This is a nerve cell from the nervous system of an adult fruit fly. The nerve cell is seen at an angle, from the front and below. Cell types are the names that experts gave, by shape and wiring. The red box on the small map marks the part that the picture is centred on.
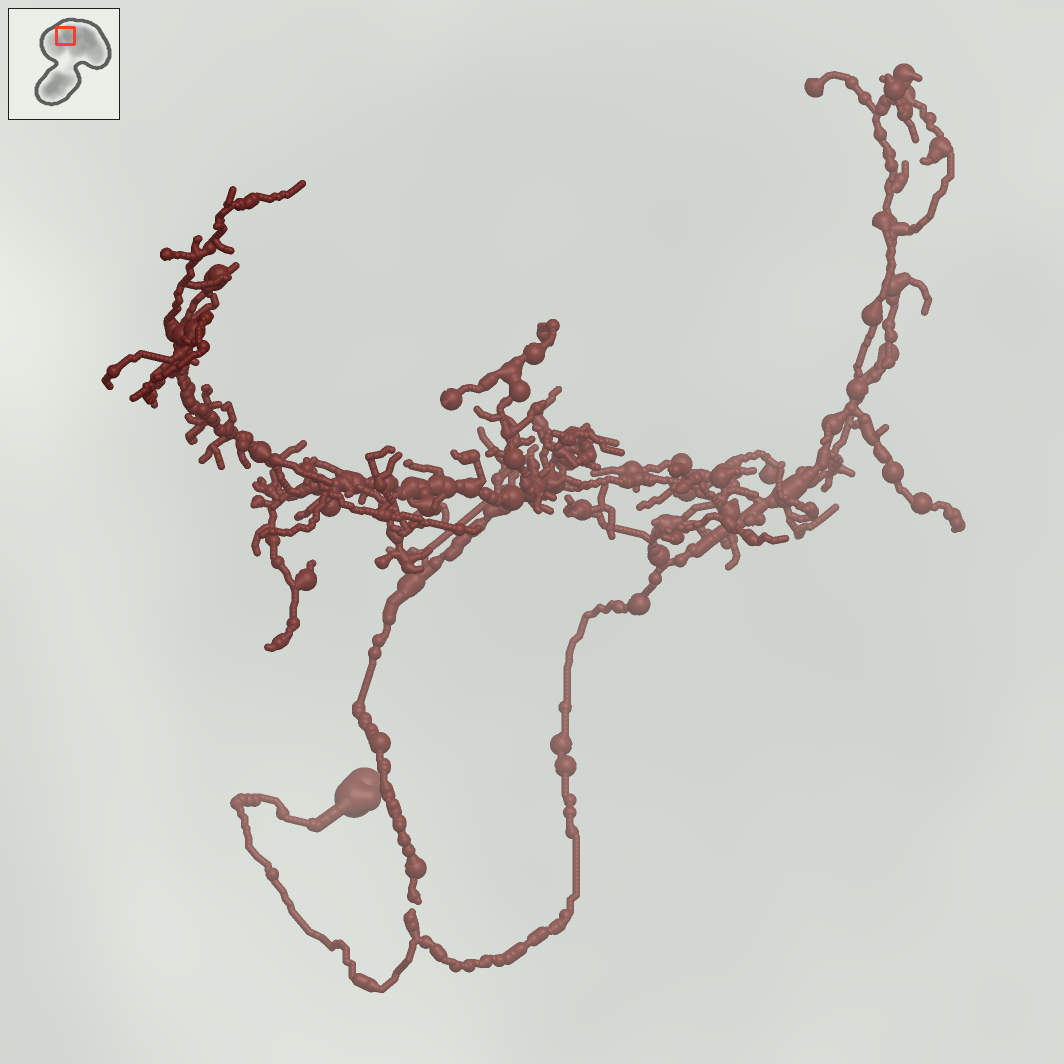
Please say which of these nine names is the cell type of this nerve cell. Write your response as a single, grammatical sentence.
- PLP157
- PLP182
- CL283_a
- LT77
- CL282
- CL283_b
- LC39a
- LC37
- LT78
This nerve cell is a cell of type PLP157.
